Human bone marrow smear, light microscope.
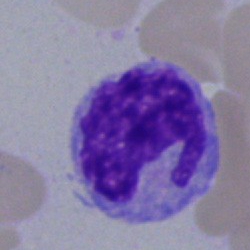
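Monocyte: the cell has a smooth, nearly round outline. Its nucleus curves like a horseshoe, with a deep indentation opening toward the lower right. Coarsely clumped, dark purple chromatin shows small paler gaps between the clumps. Pale greyish-blue cytoplasm is widest at the lower right, inside the curve of the nucleus.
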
